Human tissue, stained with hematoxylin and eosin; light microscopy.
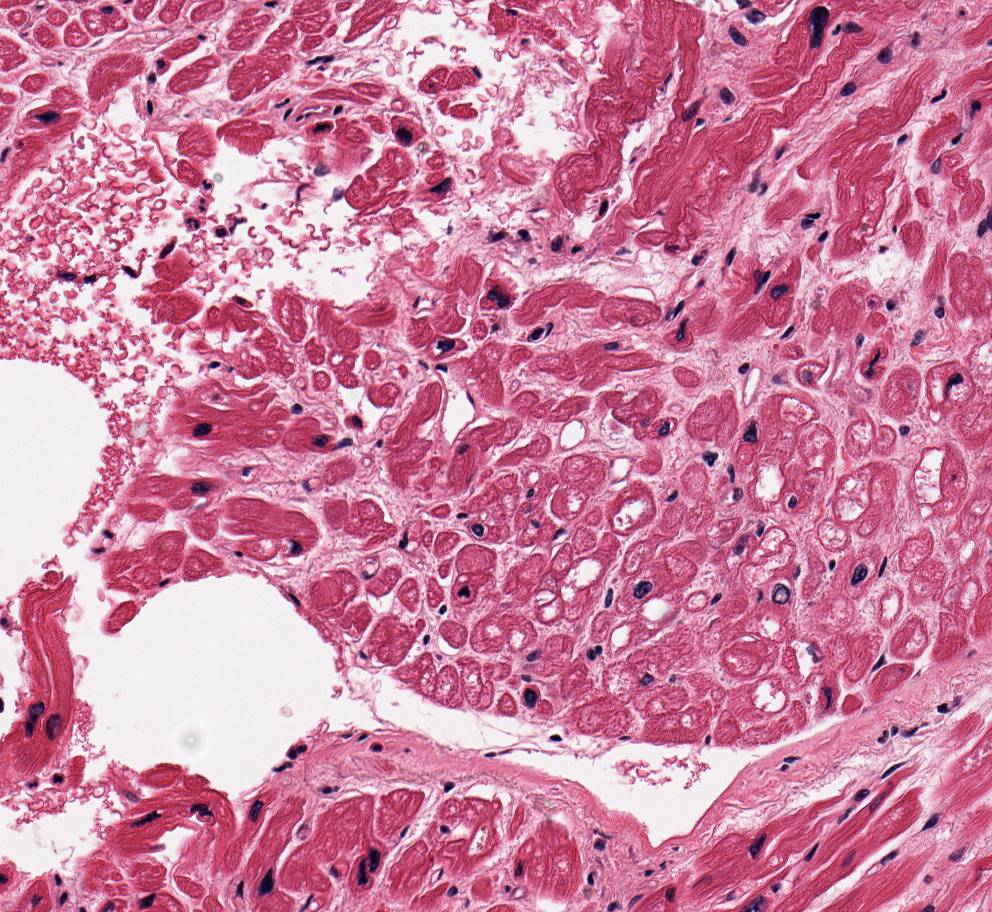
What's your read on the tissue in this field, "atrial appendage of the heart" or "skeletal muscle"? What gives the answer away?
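This is atrial appendage of the heart, not skeletal muscle.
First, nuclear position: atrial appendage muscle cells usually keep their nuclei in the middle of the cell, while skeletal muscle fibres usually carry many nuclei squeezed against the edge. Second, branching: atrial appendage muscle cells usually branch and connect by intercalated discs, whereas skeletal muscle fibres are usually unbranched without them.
Third, the field: fibres are cut across centrally and to the right, lengthwise along the bottom, and many cross-cut ones at centre-right show a clear, pale central space.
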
